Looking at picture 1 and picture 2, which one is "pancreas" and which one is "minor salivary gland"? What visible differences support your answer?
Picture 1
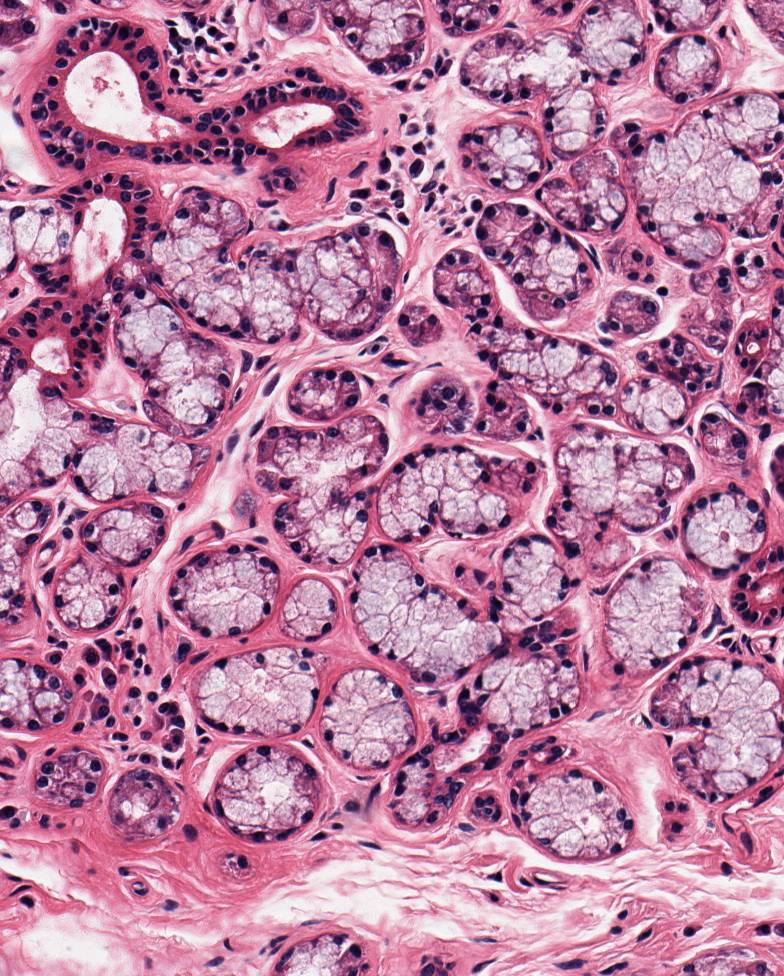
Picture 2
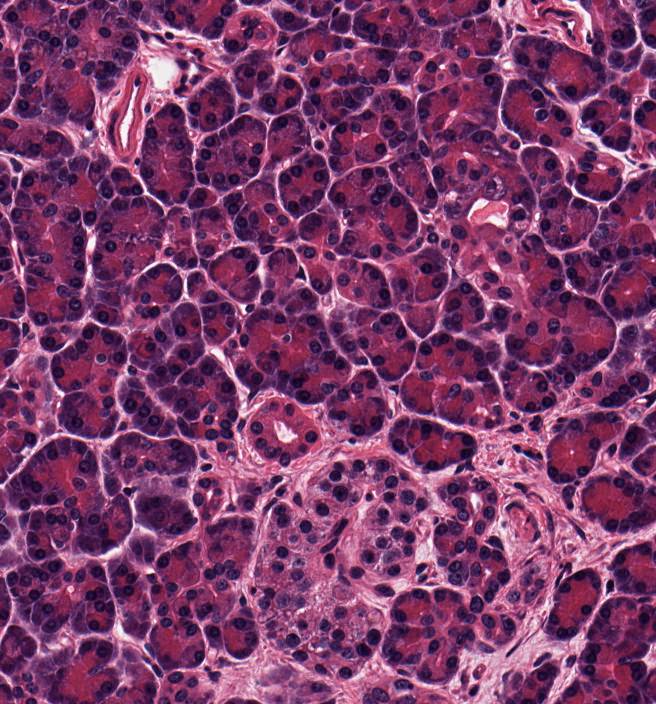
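The minor salivary gland is in picture 1 and the pancreas in picture 2. In picture 1, most acini are mucous cells with pale, bubbly grey-lilac cytoplasm and dark nuclei flattened against the base; serous cells with denser pink granular cytoplasm form a minority of acini and caps. In picture 2, small rounded acini packed closely fill nearly the whole field; their cells have round dark basal nuclei, with cytoplasm deep red toward the acinar centre and more purple toward the base.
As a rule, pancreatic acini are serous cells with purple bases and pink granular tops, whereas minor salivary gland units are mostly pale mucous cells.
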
